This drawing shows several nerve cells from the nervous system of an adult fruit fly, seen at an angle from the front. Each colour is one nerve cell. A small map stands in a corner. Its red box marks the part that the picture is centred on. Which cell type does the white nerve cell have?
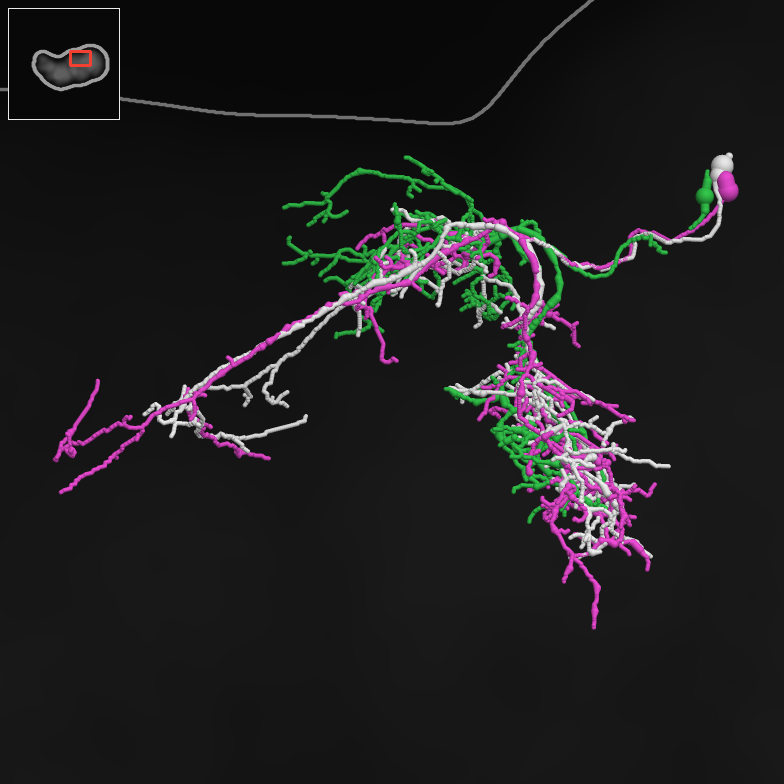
SMP124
